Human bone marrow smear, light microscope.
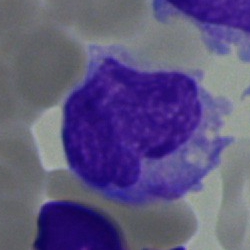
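Monocyte; see the notch cut into the lower right side of its irregular nucleus. The chromatin is finely textured and fairly evenly spread, with no coarse dark clumps, and there aren't any distinct granules in the cytoplasm. On the right, the border is ragged, with small irregular projections.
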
